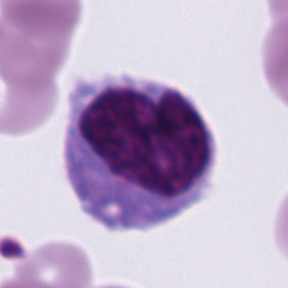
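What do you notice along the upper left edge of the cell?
It is frayed, with fine, fuzzy projections.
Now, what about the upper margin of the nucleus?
It has a shallow notch, and no nucleolus can be seen inside.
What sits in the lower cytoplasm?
A single small clear vacuole.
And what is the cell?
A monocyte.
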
